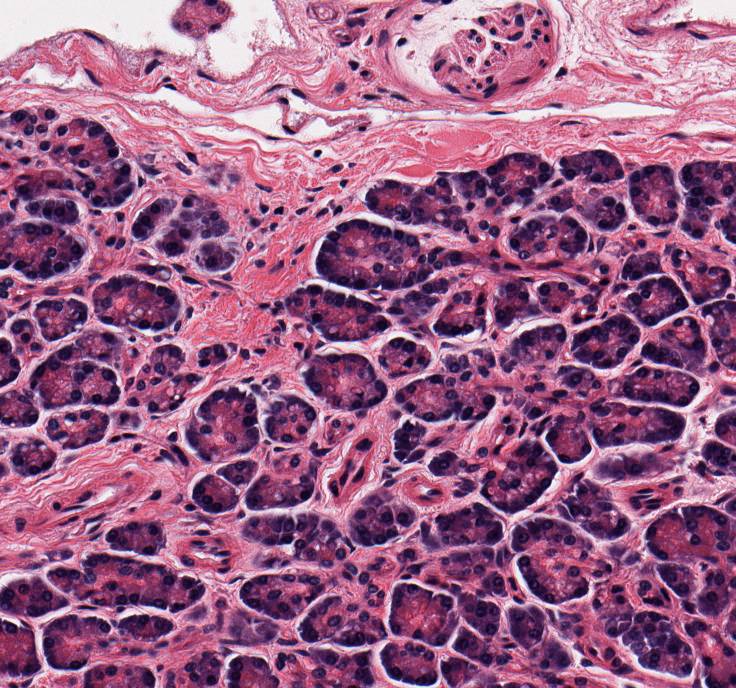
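Pancreas. In each acinus, notice round dark nuclei sitting basally, along the outer edge. Toward the centre the cytoplasm is pink and finely granular; the outer part is purple. Thin pink connective tissue strands separate the acini, with a broader one running from the top band down into the left half. A small rounded cell bundle in a thin fibrous sheath lies in the loose tissue at top.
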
